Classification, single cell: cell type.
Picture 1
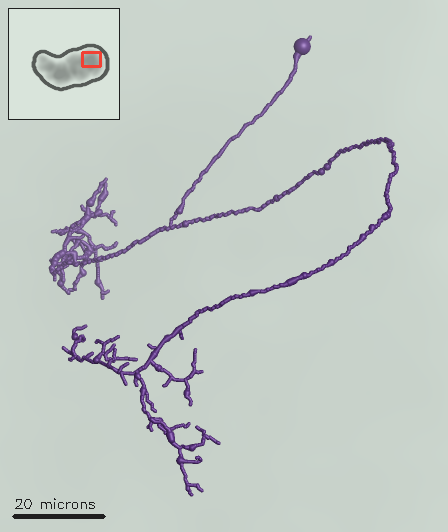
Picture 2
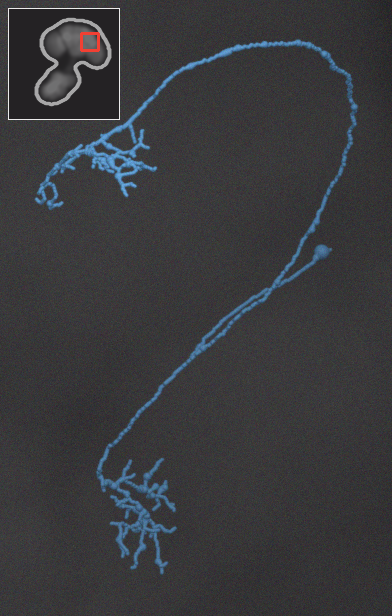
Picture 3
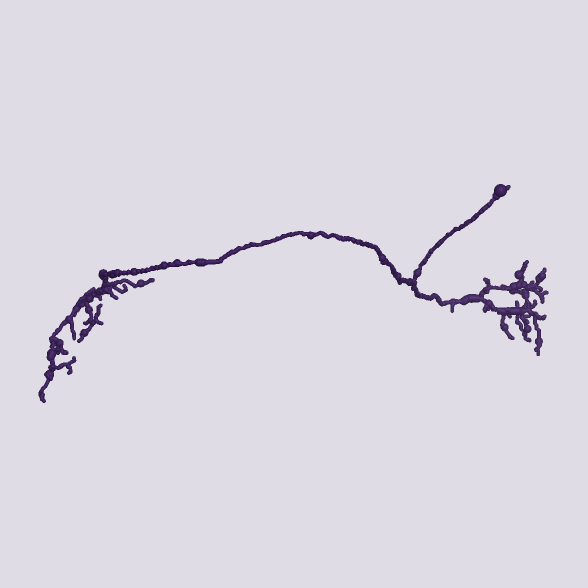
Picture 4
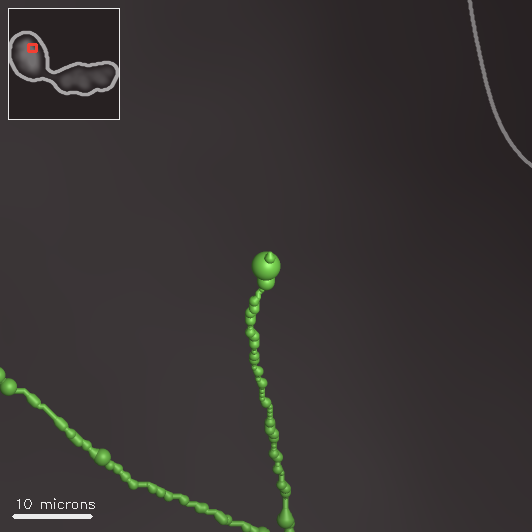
LC9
